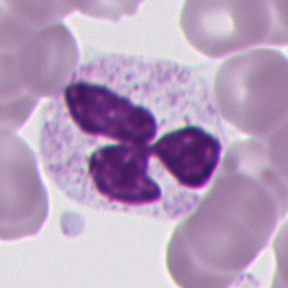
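Segmented neutrophil, the central cell in a stained peripheral blood smear. Its outline is roughly round, with a smooth edge. The nucleus is divided into three lobes, which meet through narrow connections near the centre of the cell. The cytoplasm is abundant and very pale.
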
